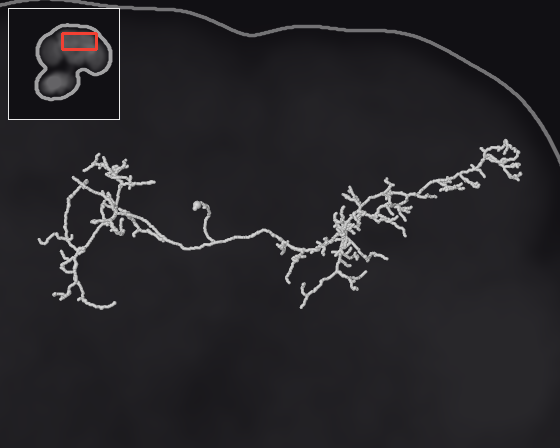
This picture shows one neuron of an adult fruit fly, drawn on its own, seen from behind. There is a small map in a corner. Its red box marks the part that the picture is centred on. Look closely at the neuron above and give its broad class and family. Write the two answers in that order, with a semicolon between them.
central-brain intrinsic neuron; hemilineage DM1_dorsal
